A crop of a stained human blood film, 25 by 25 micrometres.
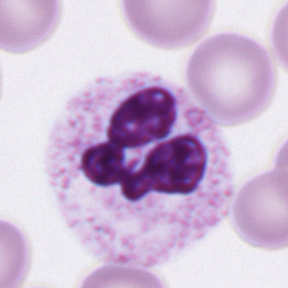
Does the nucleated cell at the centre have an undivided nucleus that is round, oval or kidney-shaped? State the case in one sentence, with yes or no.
No, what this cell has is a nucleus made of separate segments.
